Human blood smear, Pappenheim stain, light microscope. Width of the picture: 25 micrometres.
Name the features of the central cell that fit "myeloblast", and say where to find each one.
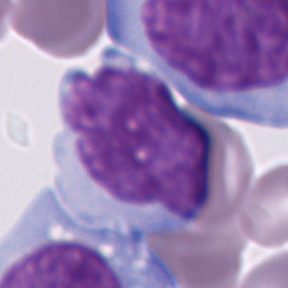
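Myeloblast. Fits: chromatin finely granular and fairly evenly spread, without coarse dark clumps.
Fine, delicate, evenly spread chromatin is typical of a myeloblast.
Does not fit: nuclear outline irregular and notched, with several shallow indentations.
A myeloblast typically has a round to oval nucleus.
Cytoplasm pale greyish-blue rather than moderate blue.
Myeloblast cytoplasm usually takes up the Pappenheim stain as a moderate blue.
Also seen: two small pale dots near the centre of the nucleus.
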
